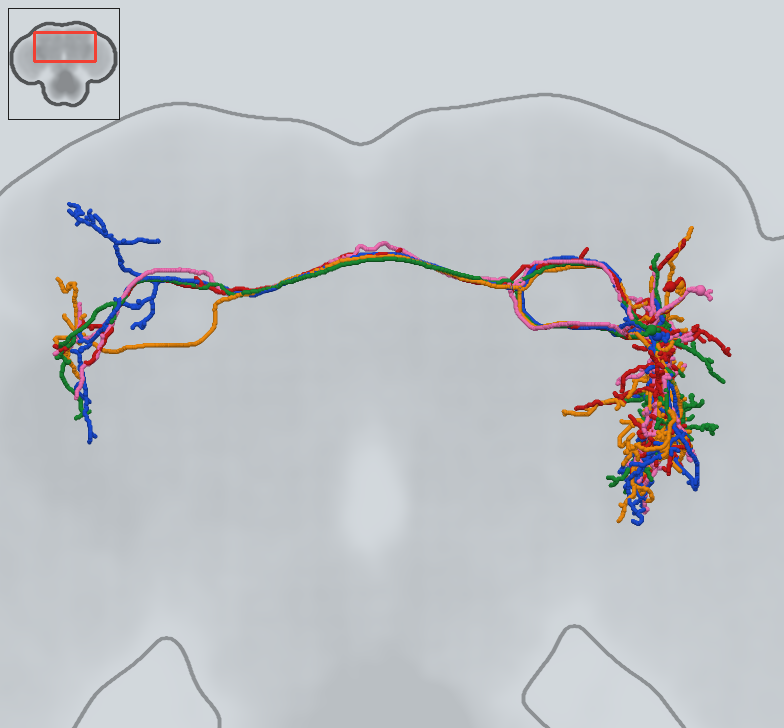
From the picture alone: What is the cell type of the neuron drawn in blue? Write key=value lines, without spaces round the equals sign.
cell_type=CB4217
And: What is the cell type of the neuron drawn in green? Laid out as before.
cell_type=CB4215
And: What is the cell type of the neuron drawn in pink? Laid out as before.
cell_type=CB1187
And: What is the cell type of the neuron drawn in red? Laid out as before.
cell_type=CB2623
